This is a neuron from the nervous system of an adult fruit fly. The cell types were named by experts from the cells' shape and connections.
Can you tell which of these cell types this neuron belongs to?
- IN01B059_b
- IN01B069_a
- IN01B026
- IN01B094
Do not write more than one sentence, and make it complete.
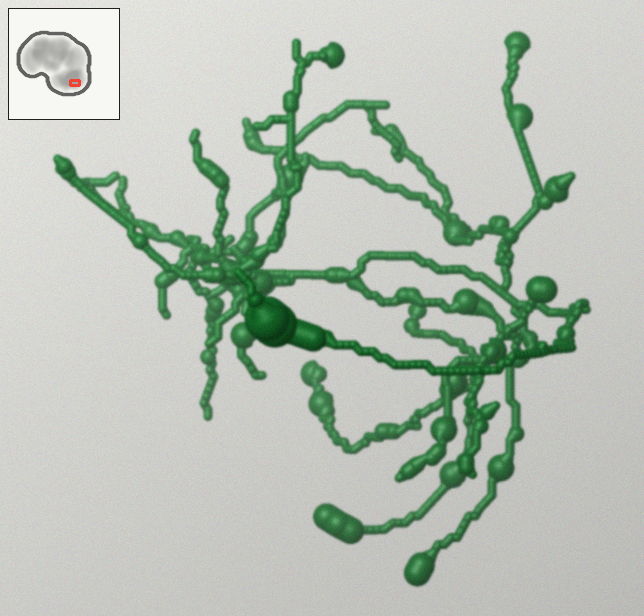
The cell type this neuron represents is IN01B094.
